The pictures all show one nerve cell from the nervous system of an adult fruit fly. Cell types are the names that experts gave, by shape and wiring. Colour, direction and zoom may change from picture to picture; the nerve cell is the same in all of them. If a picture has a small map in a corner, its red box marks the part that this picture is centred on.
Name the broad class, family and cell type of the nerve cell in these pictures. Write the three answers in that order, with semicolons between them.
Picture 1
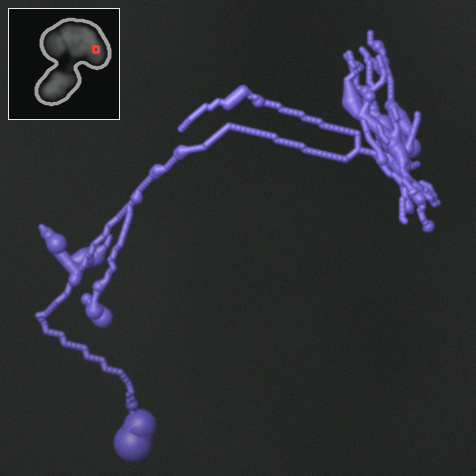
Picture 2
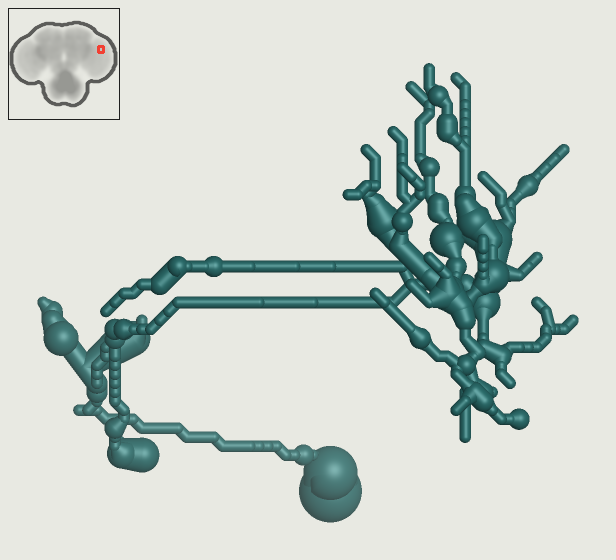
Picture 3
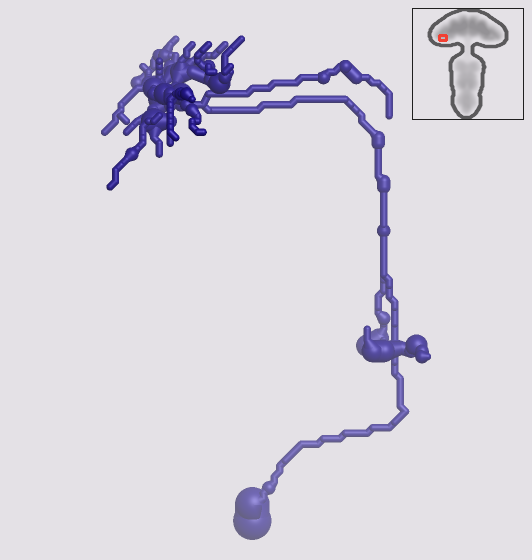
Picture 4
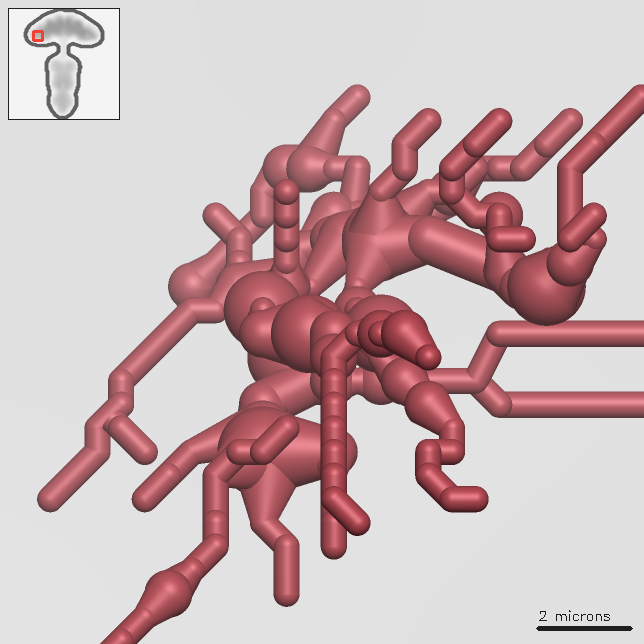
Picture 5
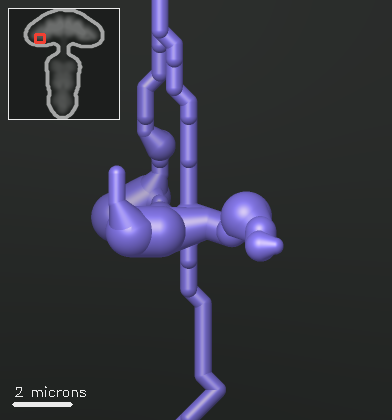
optic-lobe intrinsic neuron; T; T4d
